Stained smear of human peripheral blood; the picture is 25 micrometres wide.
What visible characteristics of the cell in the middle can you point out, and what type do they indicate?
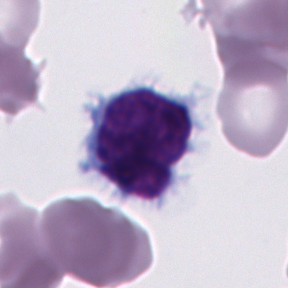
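Fine hair-like projections extend from the cell surface all the way around the cell. The nucleus occupies most of the cell, and the cytoplasm is scant, forming only a narrow rim around it. No granules can be seen in the cytoplasm. The cell is a hairy cell.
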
